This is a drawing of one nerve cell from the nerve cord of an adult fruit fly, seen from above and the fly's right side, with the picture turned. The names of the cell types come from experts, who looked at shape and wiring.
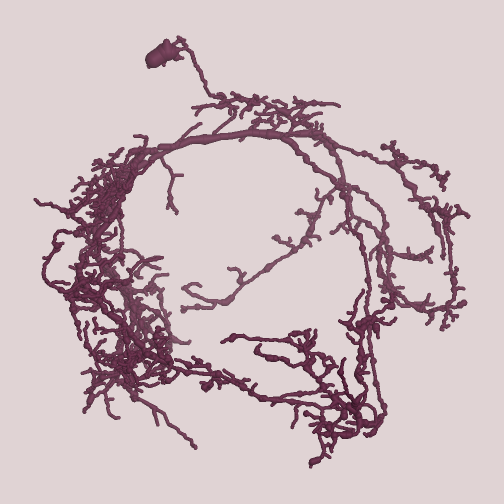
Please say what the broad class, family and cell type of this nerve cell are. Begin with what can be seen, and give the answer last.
More than a hundred branch ends can be seen. In this view it is about as wide as it is tall. It is a nerve-cord intrinsic neuron. Its family is hemilineage 04B. It is of cell type IN04B008.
